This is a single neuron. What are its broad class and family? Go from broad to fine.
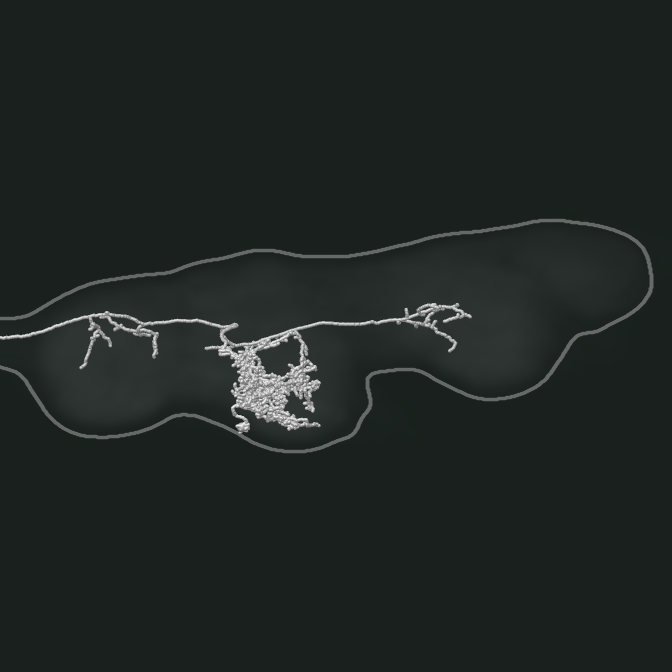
ascending neuron; hemilineage 07B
